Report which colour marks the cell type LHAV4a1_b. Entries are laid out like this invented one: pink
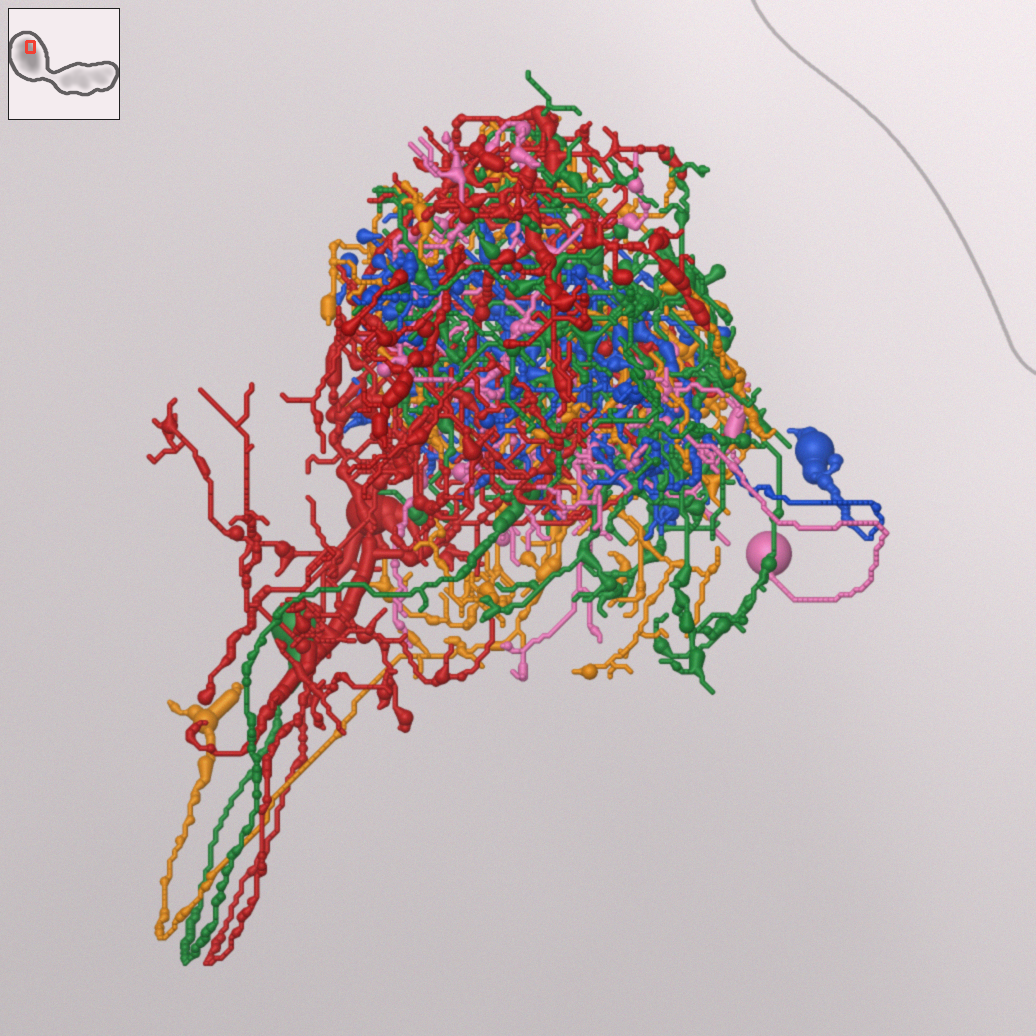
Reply: red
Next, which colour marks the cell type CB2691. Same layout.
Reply: green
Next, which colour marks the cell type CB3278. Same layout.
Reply: blue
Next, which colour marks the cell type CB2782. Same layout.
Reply: pink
